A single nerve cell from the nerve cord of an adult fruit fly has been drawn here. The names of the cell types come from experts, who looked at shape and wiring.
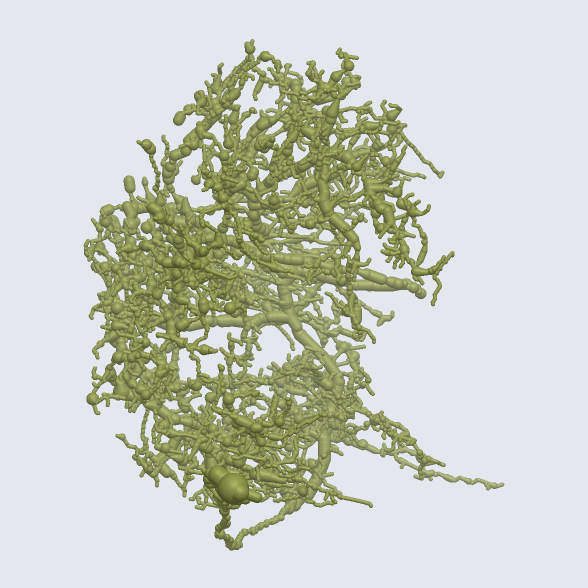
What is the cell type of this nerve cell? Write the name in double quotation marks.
"IN08A005"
